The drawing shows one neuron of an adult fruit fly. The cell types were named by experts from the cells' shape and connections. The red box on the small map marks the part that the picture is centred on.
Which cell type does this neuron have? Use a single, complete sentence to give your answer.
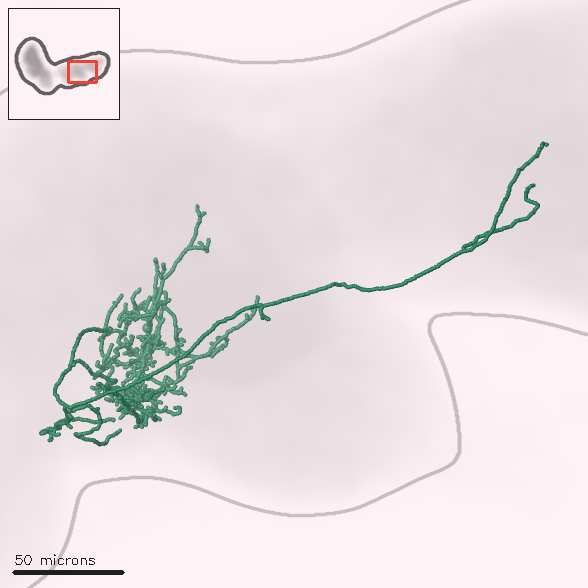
It is as IN17A093 that this neuron is typed.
